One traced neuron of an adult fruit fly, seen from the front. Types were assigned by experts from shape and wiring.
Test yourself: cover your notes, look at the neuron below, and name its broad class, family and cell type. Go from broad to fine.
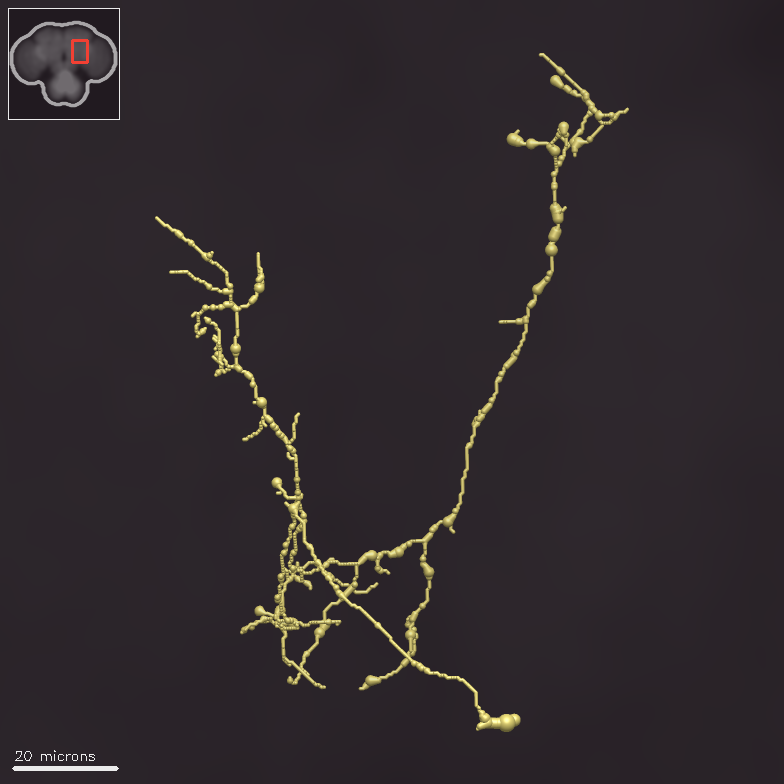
central-brain intrinsic neuron; hemilineage LALa1_posterior; WEDPN17_b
